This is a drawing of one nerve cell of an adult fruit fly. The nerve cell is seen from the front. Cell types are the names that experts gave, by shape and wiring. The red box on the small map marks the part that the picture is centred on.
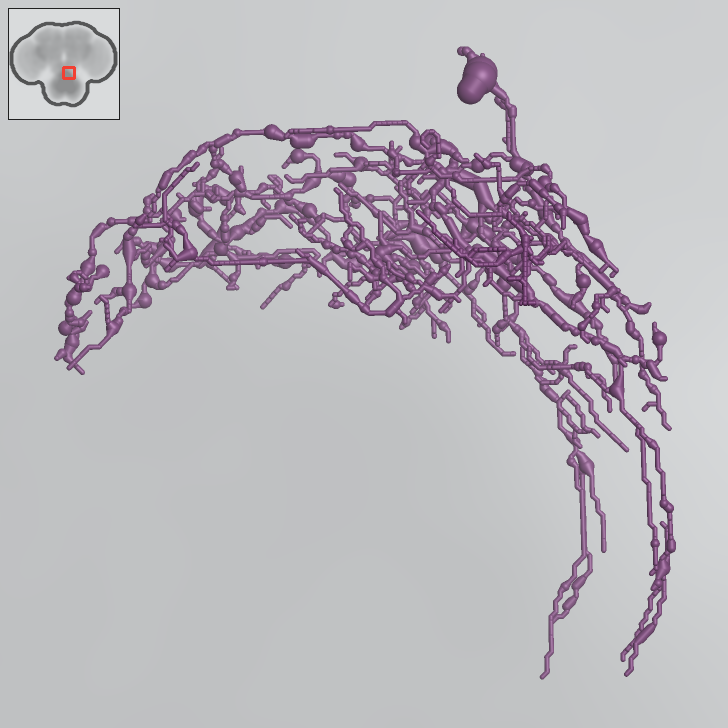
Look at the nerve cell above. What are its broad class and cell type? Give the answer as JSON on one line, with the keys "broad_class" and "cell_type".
{"broad_class": "nerve-cord intrinsic neuron", "cell_type": "INXXX378"}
